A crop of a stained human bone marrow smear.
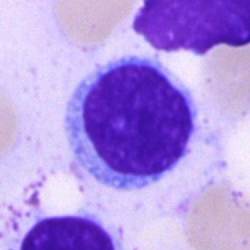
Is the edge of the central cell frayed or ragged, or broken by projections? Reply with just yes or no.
No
